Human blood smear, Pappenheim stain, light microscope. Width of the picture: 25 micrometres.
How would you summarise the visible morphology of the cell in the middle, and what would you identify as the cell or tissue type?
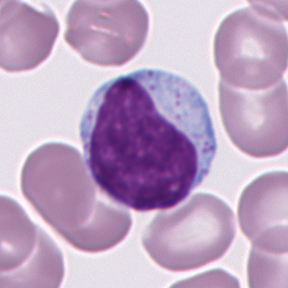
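Looking first at the nucleus: it is bean-shaped, about 12 by 9 micrometres, with a shallow indentation on its upper right side. It sits off-centre, toward the lower left of the cell. Around it the cytoplasm is pale blue, and I can make out fine reddish-purple granules scattered through it. So this is a large granular lymphocyte.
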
